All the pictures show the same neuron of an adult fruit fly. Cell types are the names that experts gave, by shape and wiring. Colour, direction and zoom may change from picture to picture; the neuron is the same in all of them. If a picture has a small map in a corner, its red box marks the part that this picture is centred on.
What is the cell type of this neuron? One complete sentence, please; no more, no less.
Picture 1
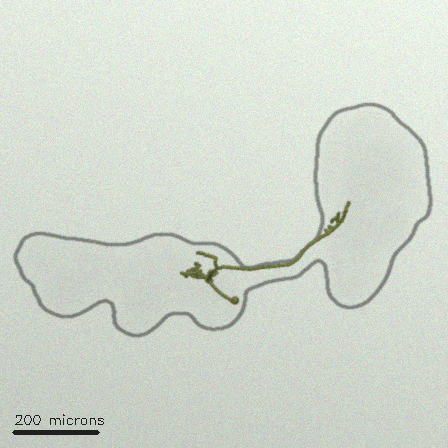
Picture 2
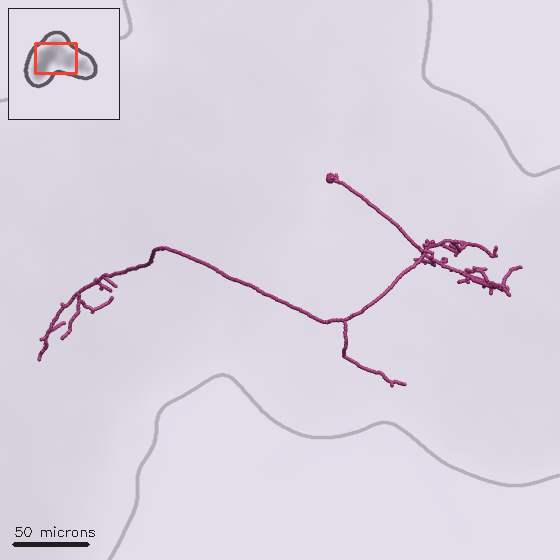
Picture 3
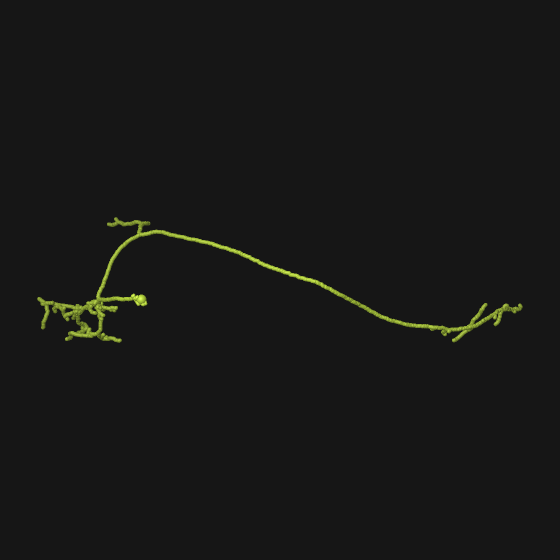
The cell type to which this neuron belongs is AN07B069_b.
